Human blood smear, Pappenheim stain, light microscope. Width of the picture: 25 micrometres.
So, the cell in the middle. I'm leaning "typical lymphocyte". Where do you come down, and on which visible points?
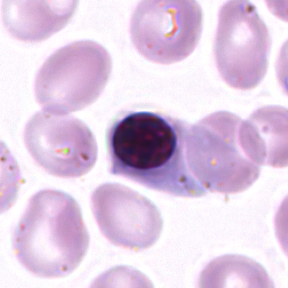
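Two things settle it: the cytoplasm is pale greyish-lilac, close in tone to the red cells around it, and the chromatin is dense and very dark purple throughout the nucleus. So not a typical lymphocyte; this is a normoblast.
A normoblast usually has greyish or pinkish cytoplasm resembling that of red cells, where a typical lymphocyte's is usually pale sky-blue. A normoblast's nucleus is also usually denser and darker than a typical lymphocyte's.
As for the rest, no nucleolus shows, the cytoplasm has no visible granules, and its rim is wider below and to the right of the nucleus than above it. The outline is irregular and somewhat angular rather than smoothly round.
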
